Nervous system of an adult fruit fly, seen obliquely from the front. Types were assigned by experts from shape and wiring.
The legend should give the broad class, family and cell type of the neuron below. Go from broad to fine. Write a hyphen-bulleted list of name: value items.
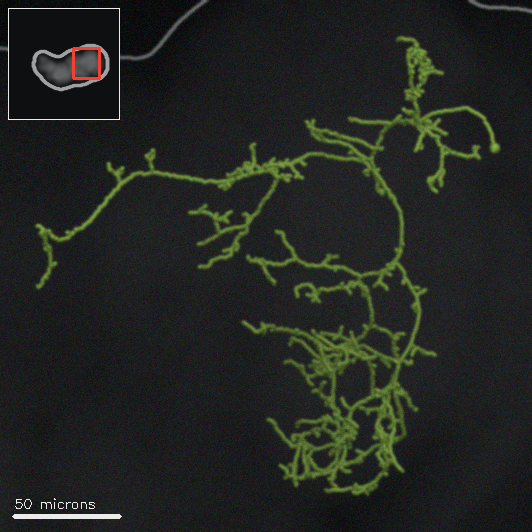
- broad class: central-brain intrinsic neuron
- family: hemilineage VLPd1
- cell type: CL022_c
